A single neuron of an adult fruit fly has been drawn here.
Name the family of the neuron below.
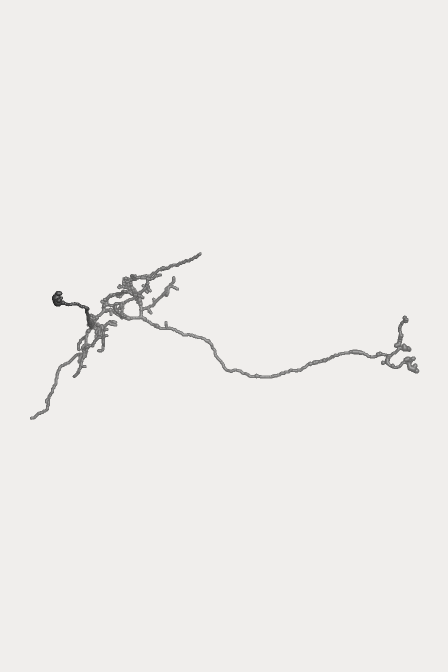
hemilineage 06A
